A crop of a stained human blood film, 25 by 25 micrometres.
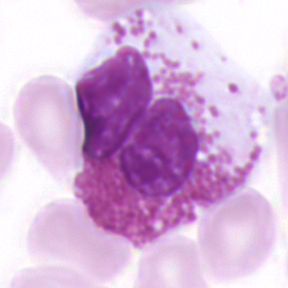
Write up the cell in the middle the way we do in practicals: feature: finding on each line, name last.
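Nucleus: two lobes
Lobe position: one upper left, one lower right
Chromatin: dense, dark purple, clumped
Cytoplasm where granules are sparse: pale, almost colourless
Name: eosinophil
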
